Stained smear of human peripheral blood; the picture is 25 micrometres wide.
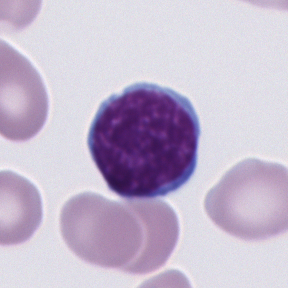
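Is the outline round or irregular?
Round and smooth.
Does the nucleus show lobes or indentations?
Neither; it has no lobes and no indentations.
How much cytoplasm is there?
Only a thin blue rim around the nucleus.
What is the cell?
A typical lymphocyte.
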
